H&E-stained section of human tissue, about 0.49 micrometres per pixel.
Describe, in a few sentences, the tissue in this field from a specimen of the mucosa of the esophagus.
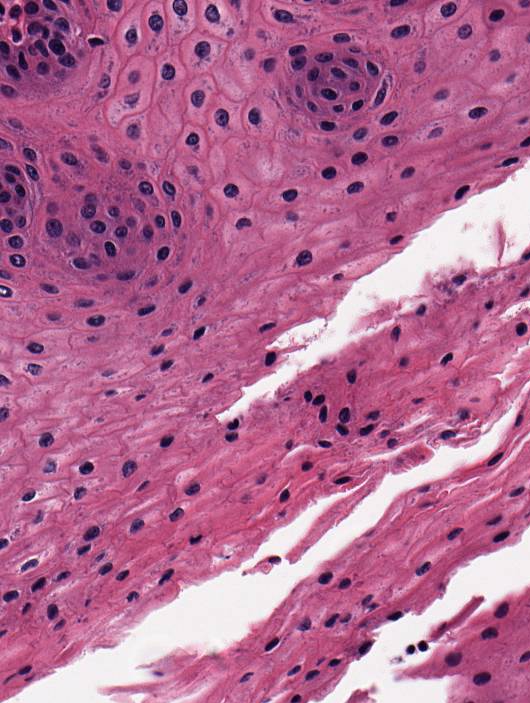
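Stratified squamous epithelium fills it, deep layers upper left, surface lower right. Upper left, small crowded dark-nucleated cells form rounded nests ringed by larger paler cells. Upper half: polygonal cells, ample pale pink cytoplasm, distinct borders. Lower right, cells flatten, elongate, and lie parallel on the diagonal.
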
